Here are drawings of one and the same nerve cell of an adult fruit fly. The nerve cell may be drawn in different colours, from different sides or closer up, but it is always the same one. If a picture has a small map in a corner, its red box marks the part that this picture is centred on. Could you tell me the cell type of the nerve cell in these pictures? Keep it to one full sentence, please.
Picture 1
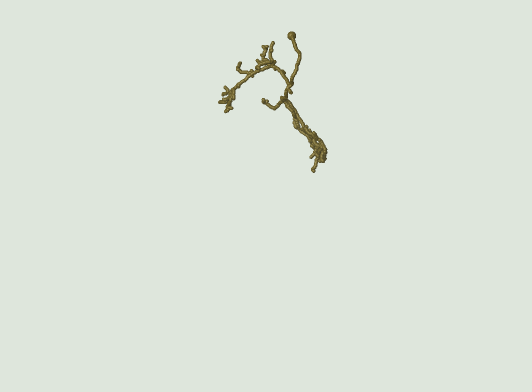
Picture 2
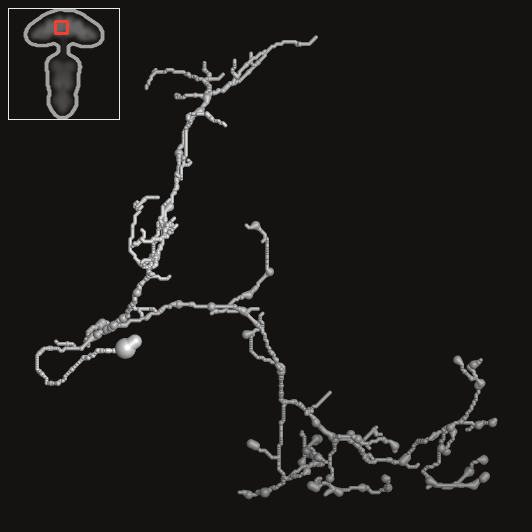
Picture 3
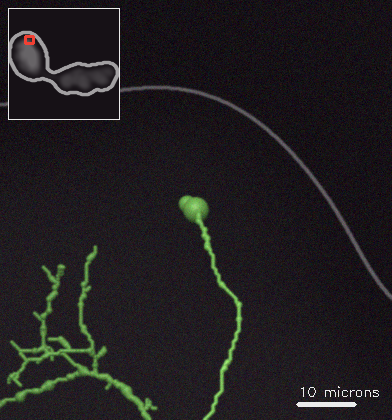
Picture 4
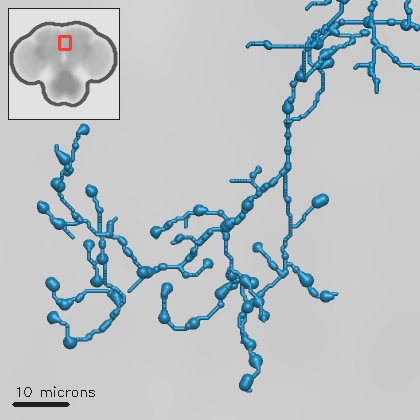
This nerve cell counts as a member of the cell type IB042.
